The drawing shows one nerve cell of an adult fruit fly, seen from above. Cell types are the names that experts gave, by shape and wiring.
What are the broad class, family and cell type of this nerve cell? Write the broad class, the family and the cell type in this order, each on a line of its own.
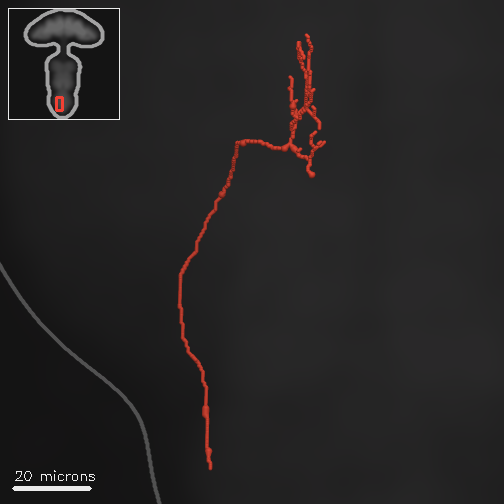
sensory neuron entering the nerve cord
class gustatory
LgLG1b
